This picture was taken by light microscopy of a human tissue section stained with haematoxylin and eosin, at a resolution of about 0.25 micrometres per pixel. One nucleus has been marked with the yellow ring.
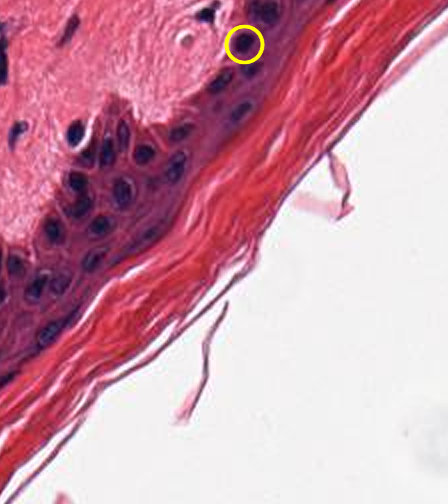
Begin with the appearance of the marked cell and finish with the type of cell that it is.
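The nucleus is roundish and stains dark, fairly evenly throughout. The nucleus is about the same size as the other nuclei in the cell layer beside it. The cytoplasm is pinkish-purple, and its outline is not sharply separated from the neighbouring cells. The marked nucleus belongs to a keratinocyte.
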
